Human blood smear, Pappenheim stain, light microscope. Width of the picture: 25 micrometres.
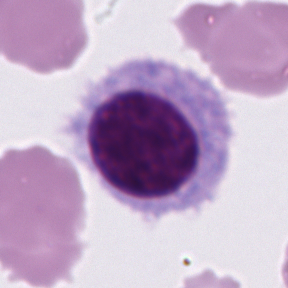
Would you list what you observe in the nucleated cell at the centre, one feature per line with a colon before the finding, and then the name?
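Cell size: about 14 micrometres across
Nucleus: smooth oval, no notch or fold, about 9 micrometres across
Nuclear share: about 50% of the cell's area
Position: nucleus a little toward the lower left
Cytoplasmic rim: broader above and to the right
Chromatin: dark purple, fairly dense throughout the nucleus
Cytoplasm: pale greyish blue
Name: hairy cell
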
